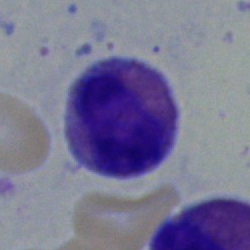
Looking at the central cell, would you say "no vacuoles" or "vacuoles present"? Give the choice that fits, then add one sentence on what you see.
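No vacuoles. No vacuoles are seen in the cell.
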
